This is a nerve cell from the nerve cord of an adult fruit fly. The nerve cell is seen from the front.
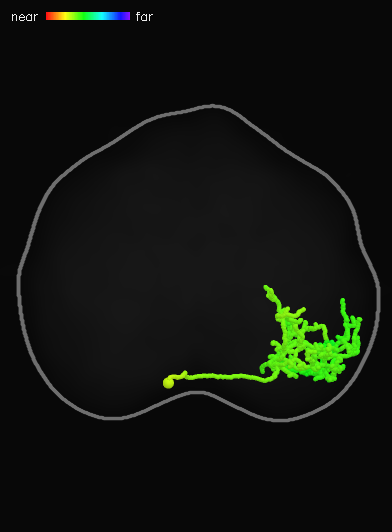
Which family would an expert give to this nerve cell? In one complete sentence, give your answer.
Family hemilineage 14A is assigned to this nerve cell.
